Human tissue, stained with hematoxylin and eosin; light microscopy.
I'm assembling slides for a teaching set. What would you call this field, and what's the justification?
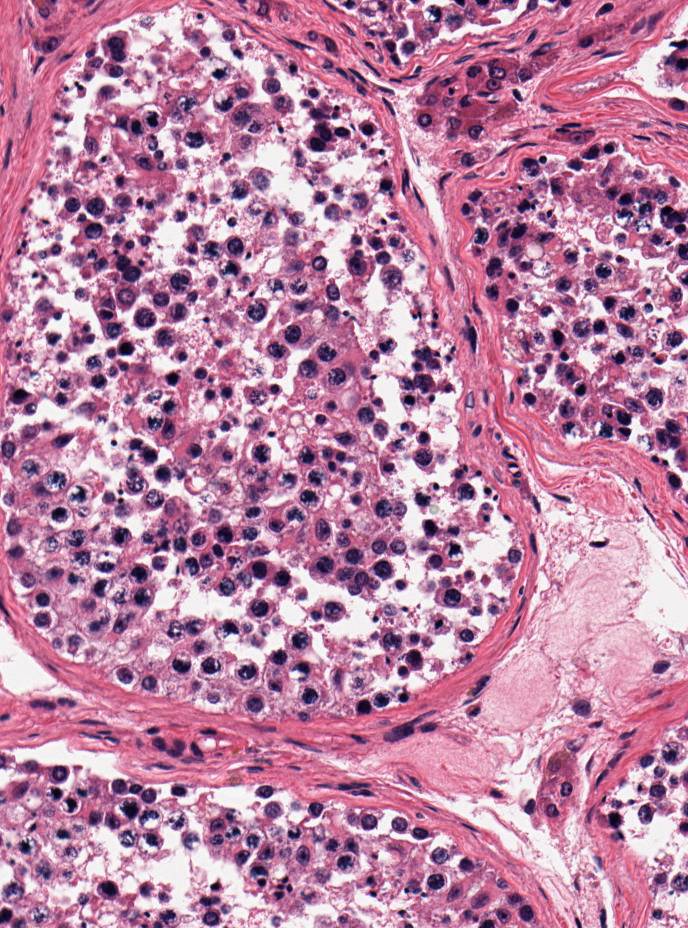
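The field mainly shows seminiferous tubule, cut as rounded cross-sections. Each is bounded by a thick pink, concentrically layered wall with flattened spindle-shaped nuclei. Within, many cells have round nuclei with coarse, clumped dark chromatin, and small, very dark, compact round nuclei are scattered among the larger cells.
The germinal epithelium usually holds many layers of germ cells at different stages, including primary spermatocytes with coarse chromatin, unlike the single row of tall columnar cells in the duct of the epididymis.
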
